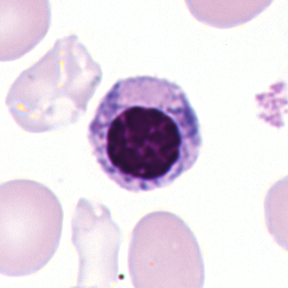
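Normoblast, the nucleated cell at the centre of the blood smear. Its outline is roughly round, with a slightly uneven edge. The nucleus has no indentation or lobes and shows no nucleolus; its dark purple chromatin is coarsely clumped, with paler streaks between the clumps.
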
